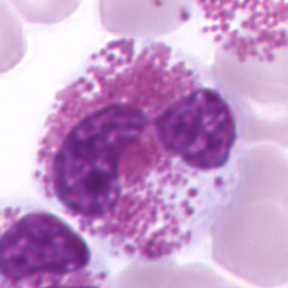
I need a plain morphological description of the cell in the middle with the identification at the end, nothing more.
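I see a nucleus divided into two separate lobes, the left one larger than the right. Its chromatin looks dark purple and coarsely clumped. The outline is ragged, and granules lie scattered beyond the cell's edge. So this is an eosinophil.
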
